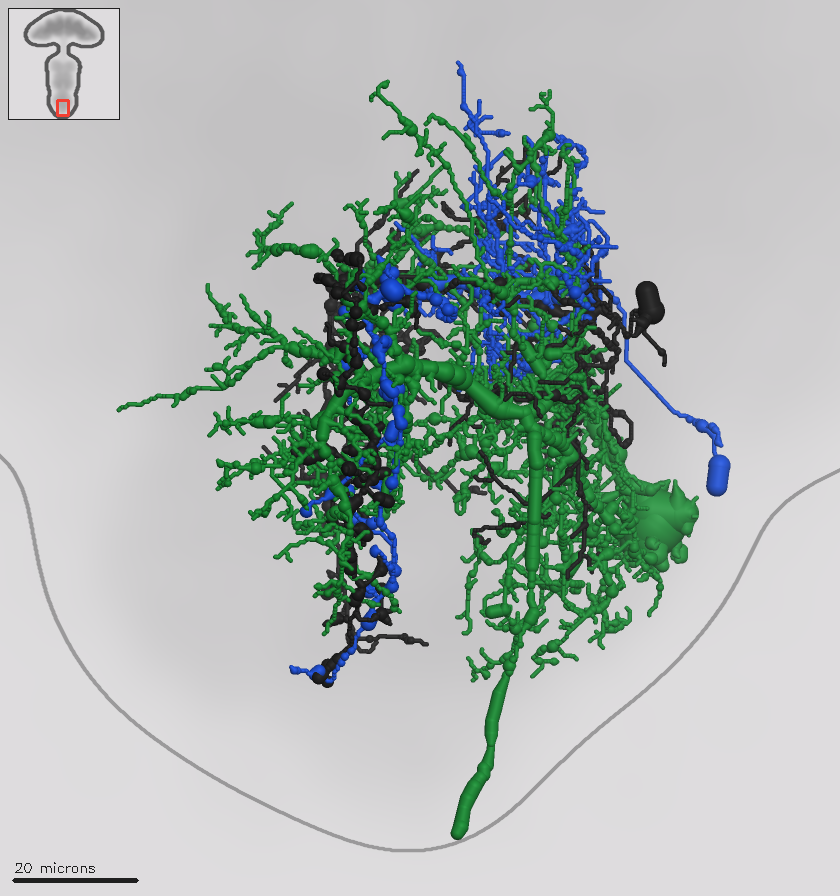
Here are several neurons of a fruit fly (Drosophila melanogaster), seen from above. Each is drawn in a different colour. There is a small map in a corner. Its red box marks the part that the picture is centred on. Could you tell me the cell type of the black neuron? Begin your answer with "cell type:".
cell type: IN19B068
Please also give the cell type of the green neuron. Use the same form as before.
cell type: MNad19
